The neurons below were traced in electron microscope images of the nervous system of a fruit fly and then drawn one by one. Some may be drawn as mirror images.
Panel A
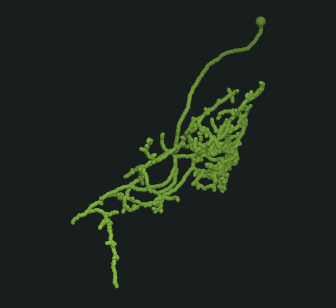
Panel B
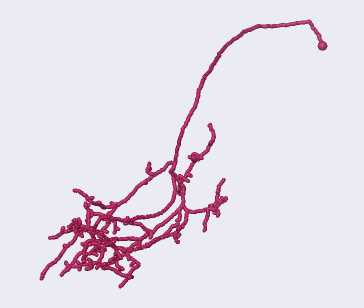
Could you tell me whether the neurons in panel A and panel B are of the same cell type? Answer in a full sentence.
They are of different cell types.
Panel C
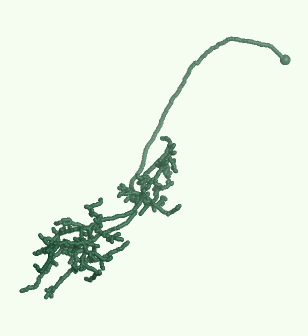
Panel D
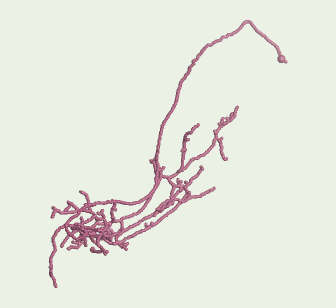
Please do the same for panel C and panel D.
They are of the same cell type.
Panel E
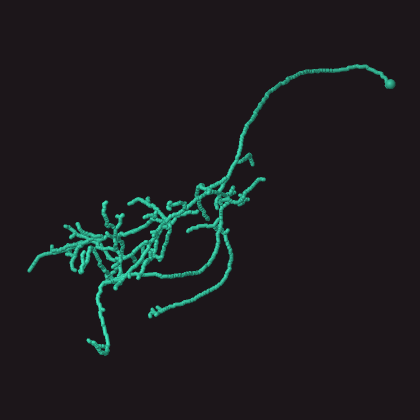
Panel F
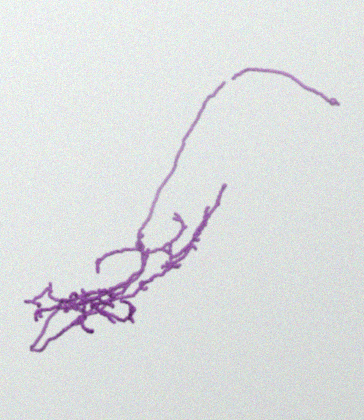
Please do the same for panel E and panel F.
They are of different cell types.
